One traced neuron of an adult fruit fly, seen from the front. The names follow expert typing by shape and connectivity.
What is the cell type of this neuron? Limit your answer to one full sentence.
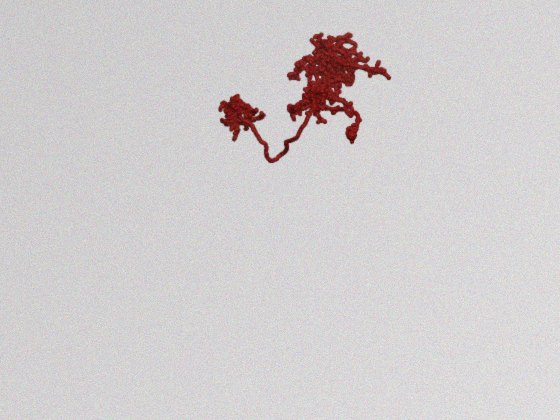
This neuron is recognized as the cell type SMP146.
